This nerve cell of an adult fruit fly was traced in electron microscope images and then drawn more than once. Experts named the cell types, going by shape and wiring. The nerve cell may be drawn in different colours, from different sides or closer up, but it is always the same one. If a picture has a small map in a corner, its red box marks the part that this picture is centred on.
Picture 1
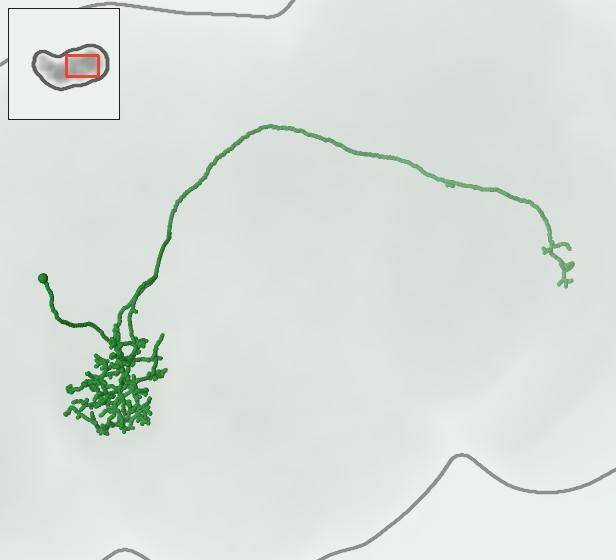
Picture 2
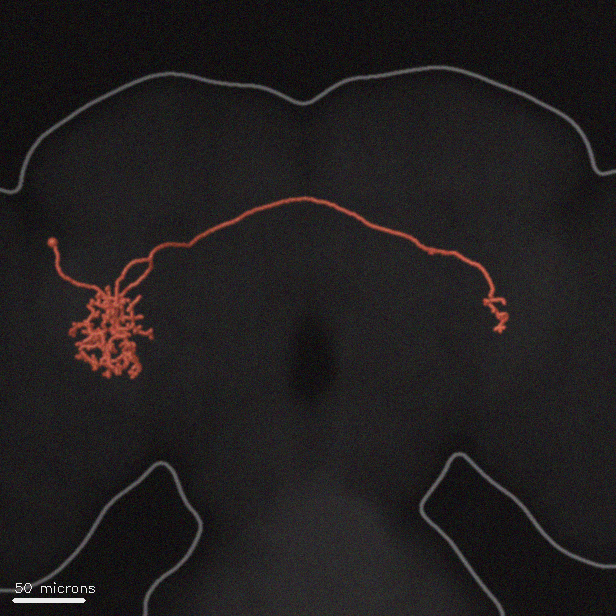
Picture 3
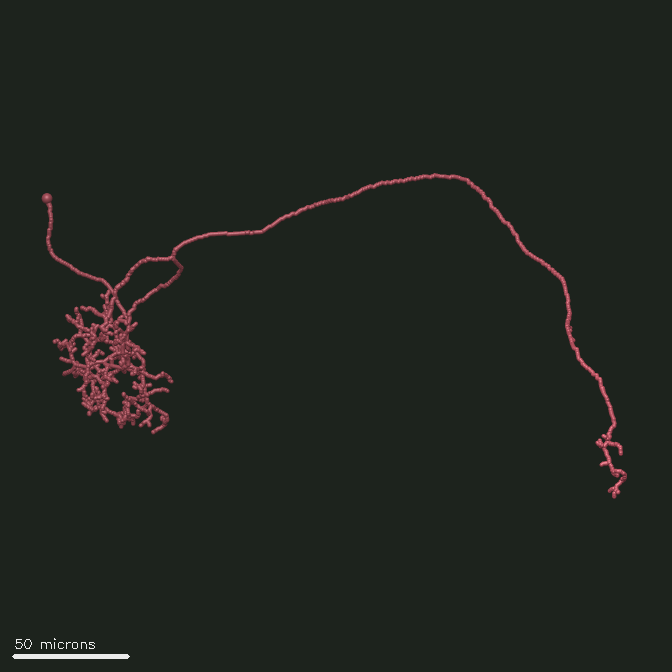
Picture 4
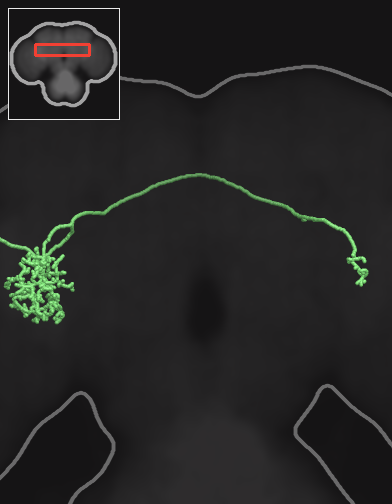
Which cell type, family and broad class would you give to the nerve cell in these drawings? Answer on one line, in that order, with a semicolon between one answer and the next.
AVLP194_a; hemilineage VLPl2_medial; central-brain intrinsic neuron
